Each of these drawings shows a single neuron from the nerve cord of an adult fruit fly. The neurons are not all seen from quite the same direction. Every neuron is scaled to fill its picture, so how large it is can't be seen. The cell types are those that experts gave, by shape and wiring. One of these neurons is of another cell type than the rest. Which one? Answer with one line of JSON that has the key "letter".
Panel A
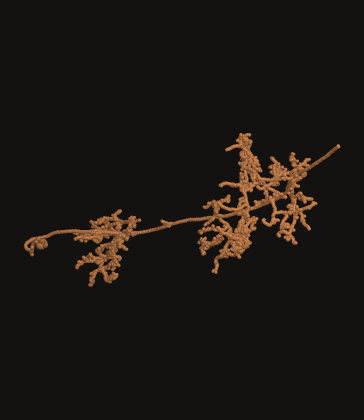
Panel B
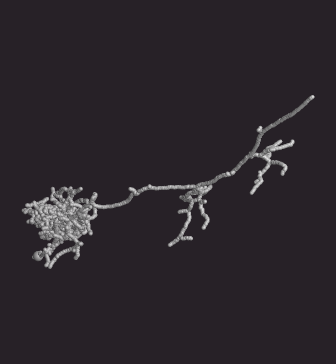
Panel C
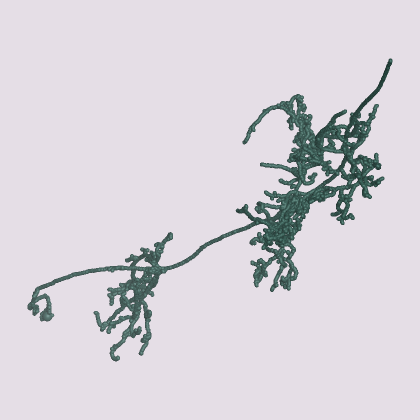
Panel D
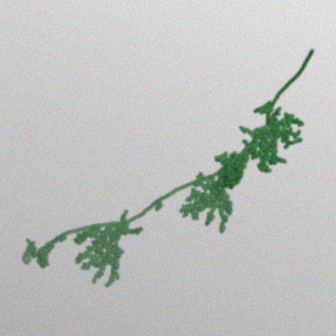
{"letter": "B"}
